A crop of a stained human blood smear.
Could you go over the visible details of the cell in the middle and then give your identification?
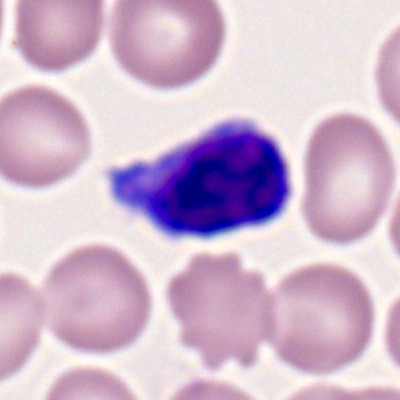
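Looking first at the shape, the cell is irregular and elongated, drawn out towards the left. The nucleus is a single unlobed mass filling most of the cell, towards its right side. Its chromatin looks dark purple and coarsely clumped. I see no vacuoles in the cytoplasm. So this is a lymphocyte.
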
